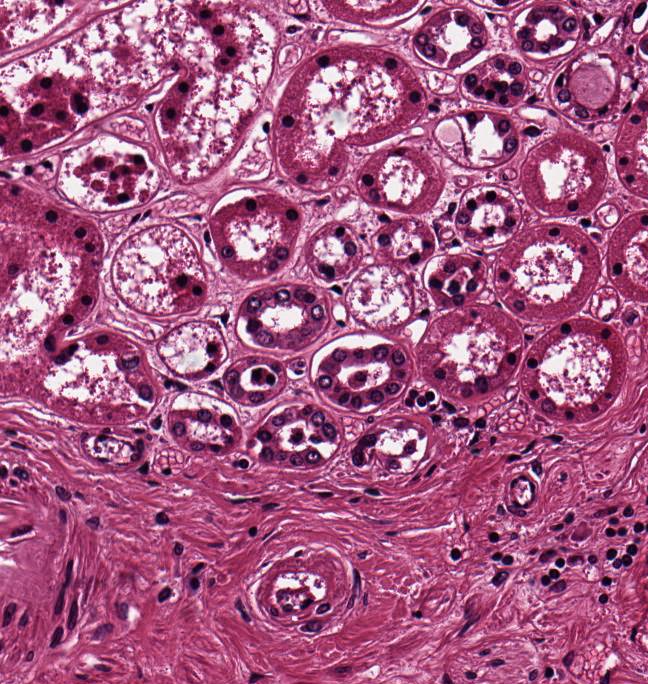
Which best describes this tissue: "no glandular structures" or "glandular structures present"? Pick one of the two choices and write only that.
Glandular structures present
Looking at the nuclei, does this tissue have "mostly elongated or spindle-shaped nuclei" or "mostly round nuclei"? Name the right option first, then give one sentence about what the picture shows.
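Mostly round nuclei. The lining cells have round, dark-staining nuclei set toward the base of the cells.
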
